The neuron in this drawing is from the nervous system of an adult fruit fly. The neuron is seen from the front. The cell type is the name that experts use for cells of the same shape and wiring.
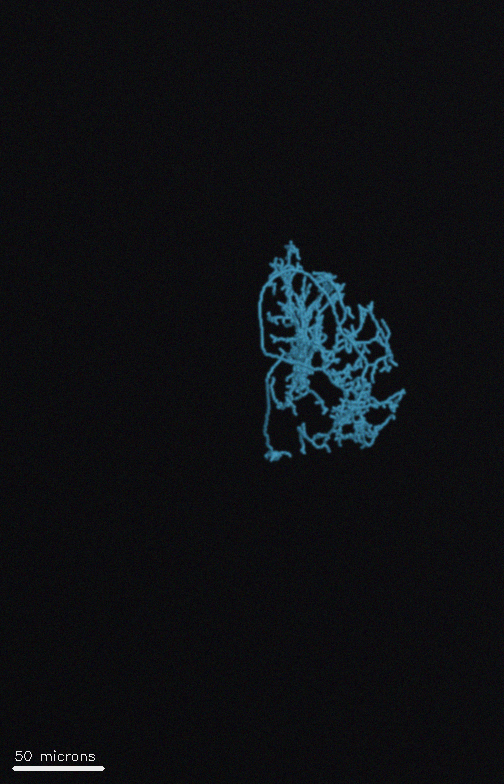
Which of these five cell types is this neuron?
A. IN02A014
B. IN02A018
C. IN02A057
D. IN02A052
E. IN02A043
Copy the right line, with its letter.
A. IN02A014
